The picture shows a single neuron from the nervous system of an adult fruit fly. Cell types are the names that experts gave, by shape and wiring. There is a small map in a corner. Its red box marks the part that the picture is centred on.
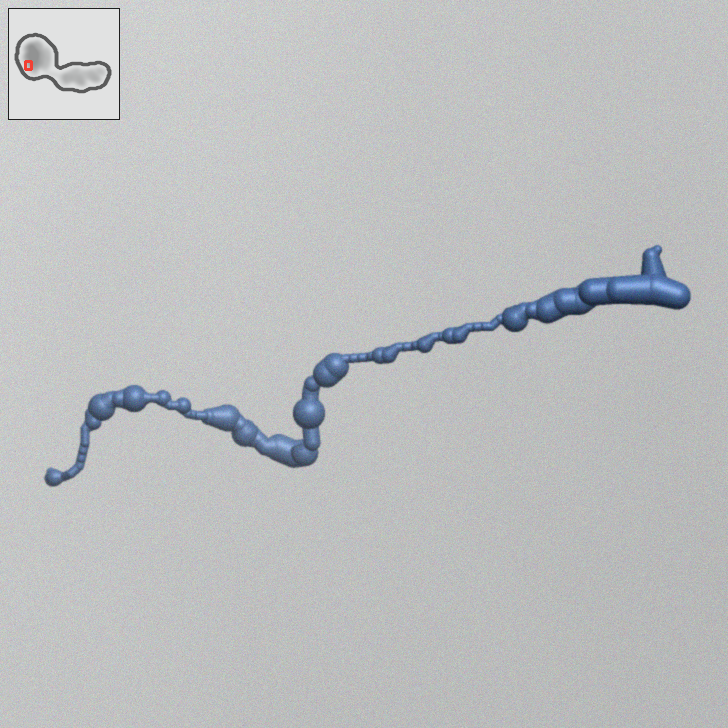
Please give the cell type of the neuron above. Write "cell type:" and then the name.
cell type: R7y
